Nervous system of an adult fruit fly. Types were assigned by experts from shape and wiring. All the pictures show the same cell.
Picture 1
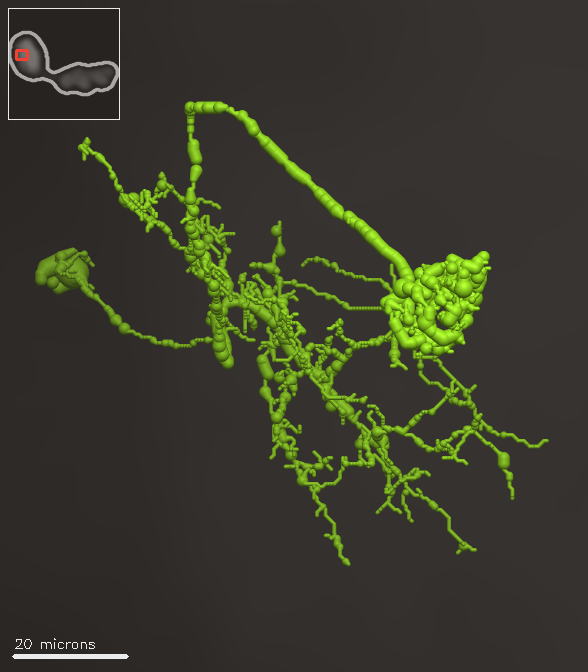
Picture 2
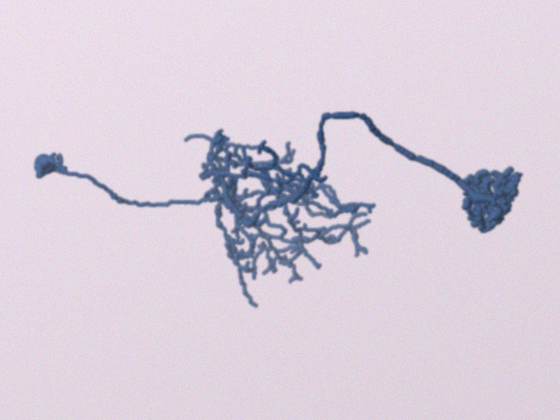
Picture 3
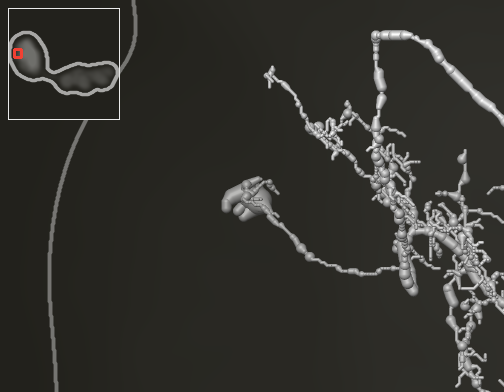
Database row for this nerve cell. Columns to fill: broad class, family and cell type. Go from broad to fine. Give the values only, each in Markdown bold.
**central-brain intrinsic neuron**, **class CX**, **LNO1**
